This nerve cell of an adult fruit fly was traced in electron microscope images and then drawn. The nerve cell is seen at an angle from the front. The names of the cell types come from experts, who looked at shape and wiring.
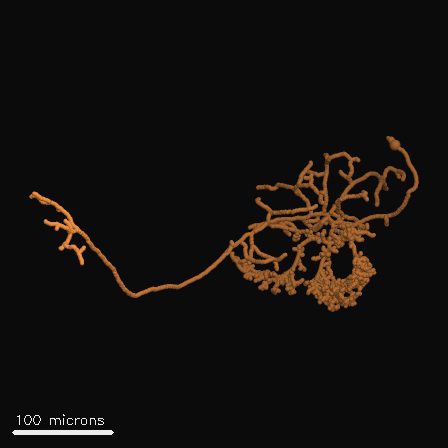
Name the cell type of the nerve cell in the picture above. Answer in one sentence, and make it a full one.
The cell type held by this nerve cell is AN23B002.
